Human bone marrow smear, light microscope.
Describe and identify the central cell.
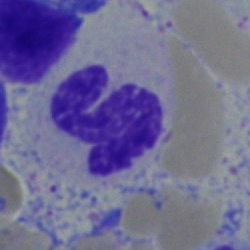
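A curved, deeply indented nucleus is present, its notch cutting in from the top. No nucleoli can be seen in it. The cytoplasm is abundant and pale greyish-blue, and the outer border of the cell is faint and hard to trace against the background. It is a band neutrophil.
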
